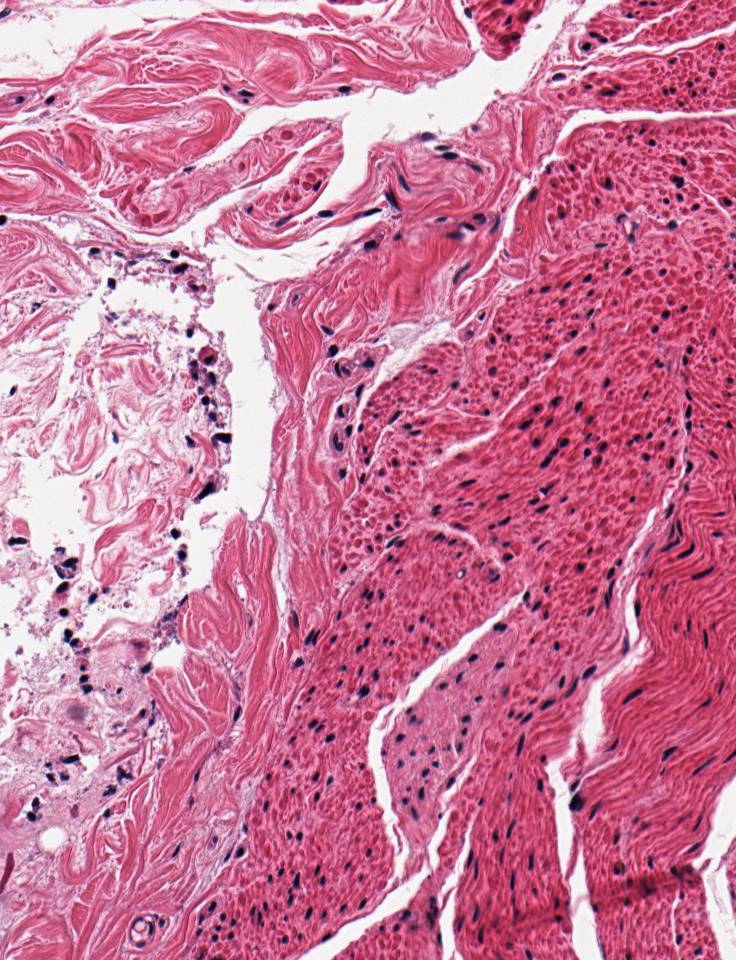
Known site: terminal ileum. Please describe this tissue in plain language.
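Smooth muscle bundles fill the right and centre, with collagenous connective tissue towards the upper left. In the lengthwise-cut bundles at the lower right, the nuclei look elongated and blunt-ended. Up left, then, the connective tissue is wavy pink collagen bundles with few nuclei. And at the left edge, loose, pale, frayed tissue holds scattered small dark nuclei.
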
